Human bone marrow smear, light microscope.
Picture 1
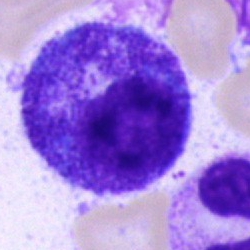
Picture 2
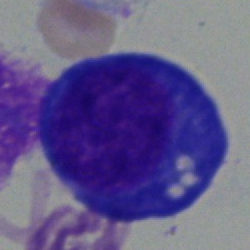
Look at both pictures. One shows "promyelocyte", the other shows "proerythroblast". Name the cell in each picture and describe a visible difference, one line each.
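Picture 1 is a promyelocyte. The cytoplasm is densely packed with dark purple granules.
Picture 2 is a proerythroblast. No granules are visible in the cytoplasm.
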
